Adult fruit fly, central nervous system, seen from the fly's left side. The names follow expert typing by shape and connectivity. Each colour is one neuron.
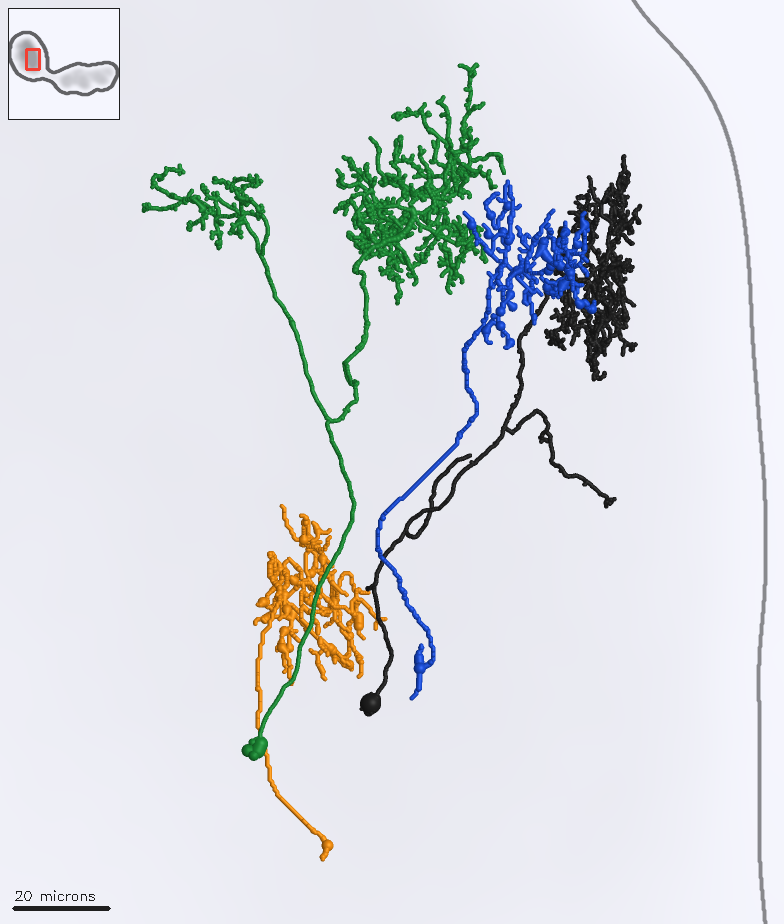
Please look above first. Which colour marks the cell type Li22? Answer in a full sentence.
The colour is orange.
